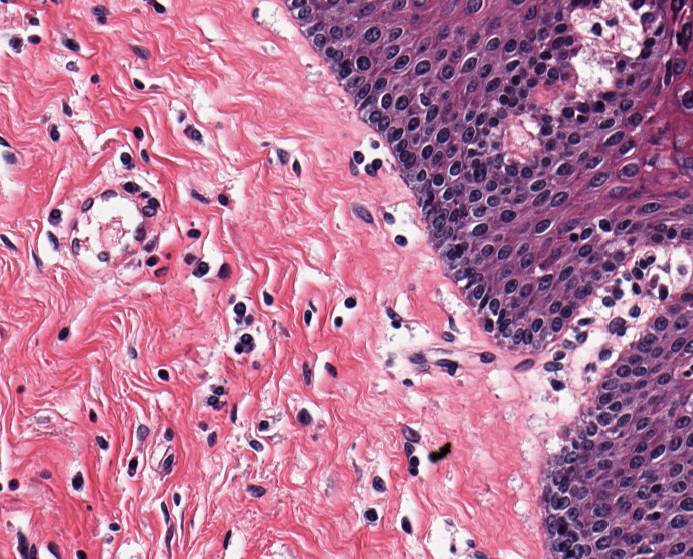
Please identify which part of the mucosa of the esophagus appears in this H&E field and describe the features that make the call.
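Right, the stroma here is loose connective tissue. Pink stroma fills the left and centre, with small dark nuclei scattered loosely through it, beside a densely cellular epithelium on the right.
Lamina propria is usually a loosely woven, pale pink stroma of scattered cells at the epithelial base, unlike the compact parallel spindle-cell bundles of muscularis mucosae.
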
